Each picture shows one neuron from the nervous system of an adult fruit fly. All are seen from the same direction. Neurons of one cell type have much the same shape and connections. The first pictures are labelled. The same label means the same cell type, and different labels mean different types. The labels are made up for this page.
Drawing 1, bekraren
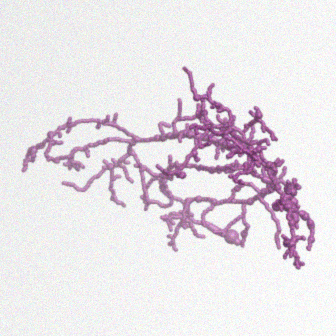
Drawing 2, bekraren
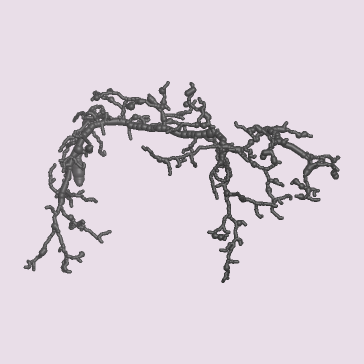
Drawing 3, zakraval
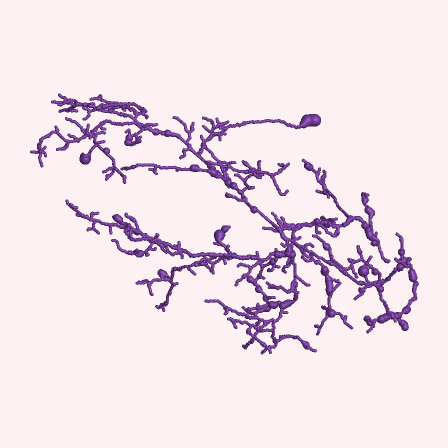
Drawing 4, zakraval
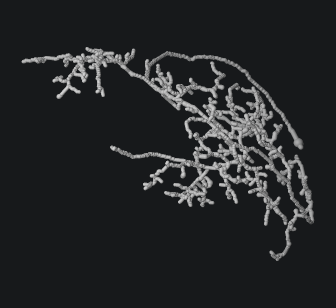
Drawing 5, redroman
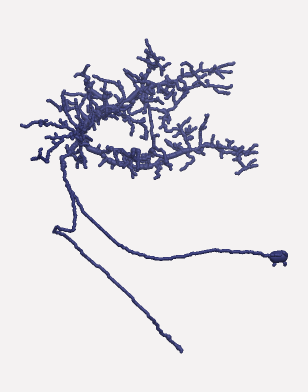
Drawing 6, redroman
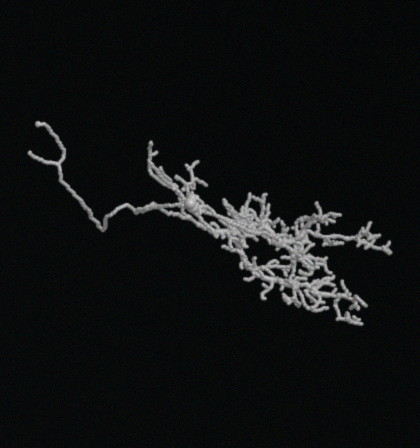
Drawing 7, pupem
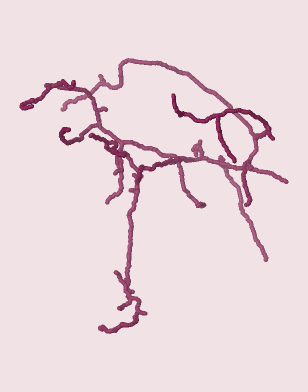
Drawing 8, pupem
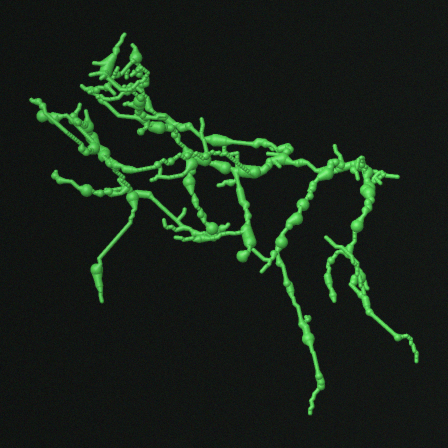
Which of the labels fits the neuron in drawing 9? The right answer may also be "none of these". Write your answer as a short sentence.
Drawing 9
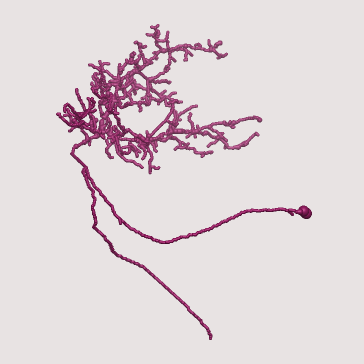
It belongs to redroman.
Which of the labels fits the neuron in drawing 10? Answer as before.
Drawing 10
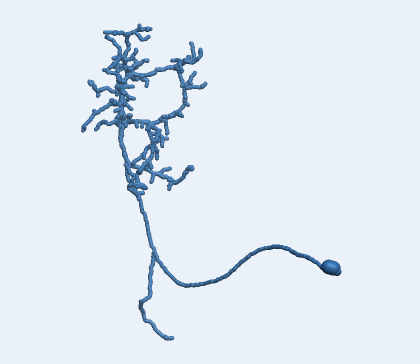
It belongs to redroman.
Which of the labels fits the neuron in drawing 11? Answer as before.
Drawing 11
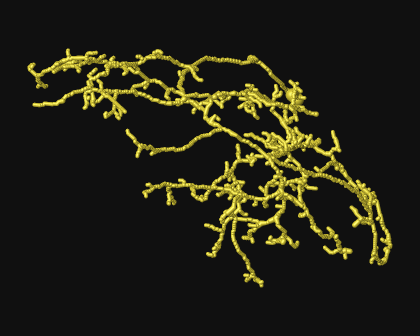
It belongs to zakraval.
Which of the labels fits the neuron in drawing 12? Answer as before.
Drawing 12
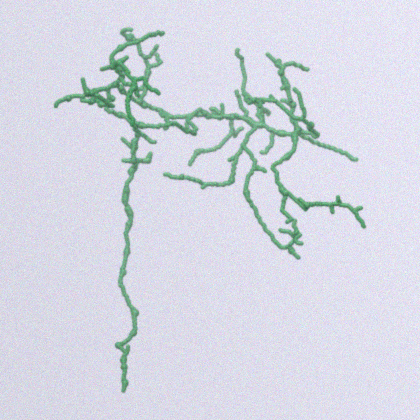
It belongs to pupem.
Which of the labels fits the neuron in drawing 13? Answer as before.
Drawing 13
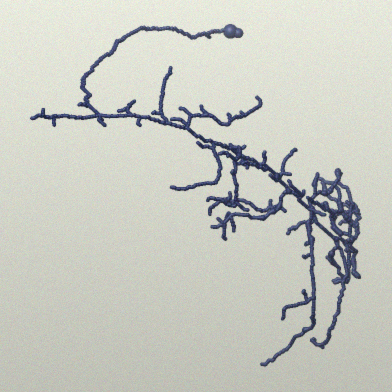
It belongs to zakraval.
